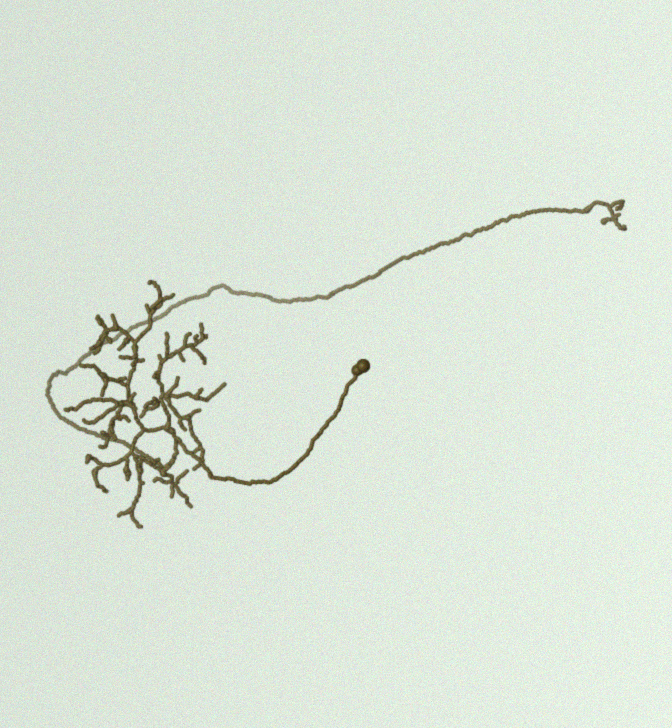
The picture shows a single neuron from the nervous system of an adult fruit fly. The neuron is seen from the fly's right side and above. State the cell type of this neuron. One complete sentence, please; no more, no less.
The cell type held by this neuron is MeTu1.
